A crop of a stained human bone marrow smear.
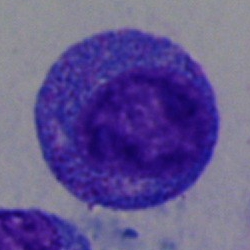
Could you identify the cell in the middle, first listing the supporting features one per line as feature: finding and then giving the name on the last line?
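Outline: nicely round all the way.
Nucleus: sitting off toward the lower right.
Cytoplasm: a wide crescent along the upper and left side.
Vacuoles: none clearly seen.
Name: promyelocyte.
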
